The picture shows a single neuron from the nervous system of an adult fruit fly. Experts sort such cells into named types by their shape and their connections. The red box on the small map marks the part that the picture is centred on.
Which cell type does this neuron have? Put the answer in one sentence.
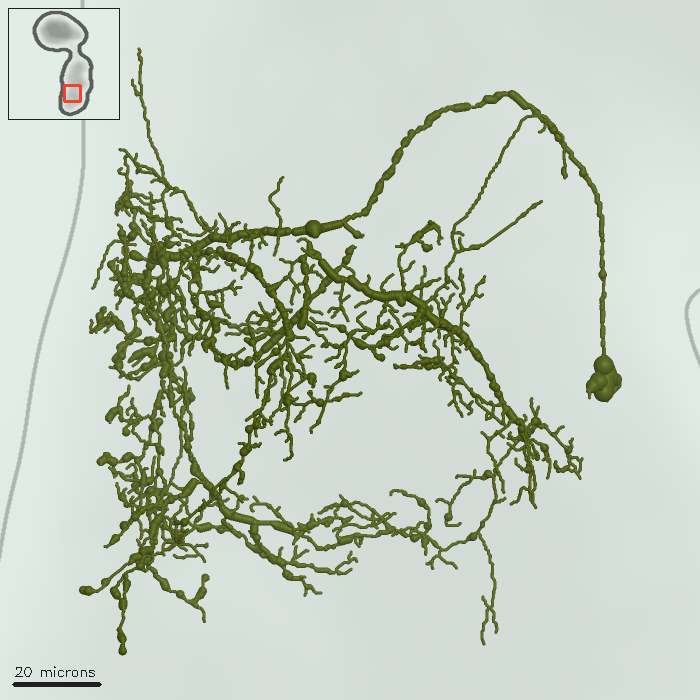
The cell type is IN10B016.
